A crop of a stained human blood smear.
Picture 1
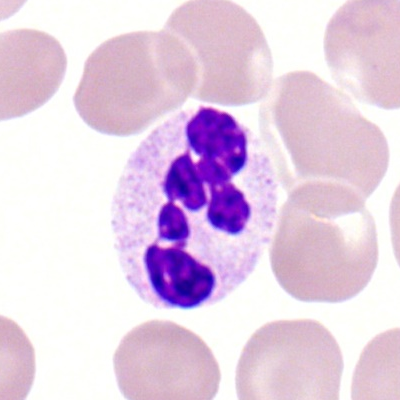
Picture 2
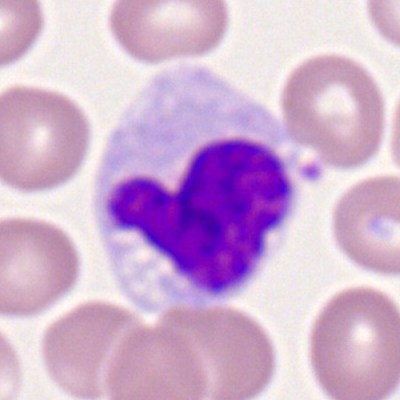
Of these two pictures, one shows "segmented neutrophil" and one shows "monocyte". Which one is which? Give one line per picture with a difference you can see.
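In picture 1 we see a segmented neutrophil: No vacuoles are seen in the cytoplasm.
In picture 2 we see a monocyte: Small clear vacuoles lie in the cytoplasm at the lower left of the nucleus.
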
